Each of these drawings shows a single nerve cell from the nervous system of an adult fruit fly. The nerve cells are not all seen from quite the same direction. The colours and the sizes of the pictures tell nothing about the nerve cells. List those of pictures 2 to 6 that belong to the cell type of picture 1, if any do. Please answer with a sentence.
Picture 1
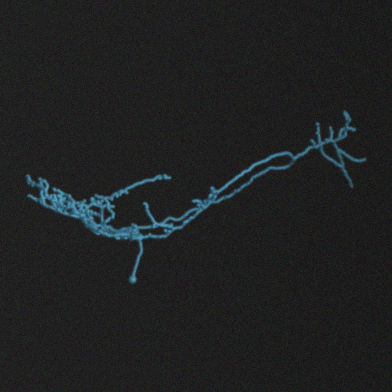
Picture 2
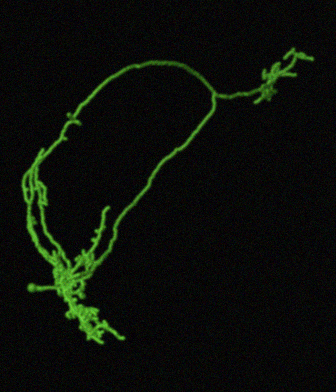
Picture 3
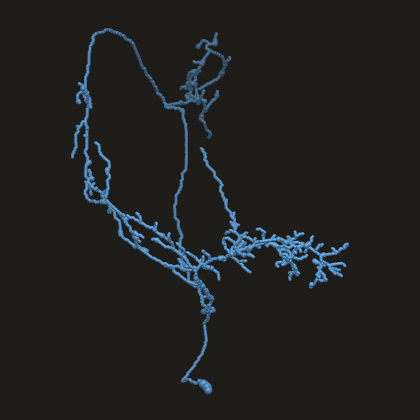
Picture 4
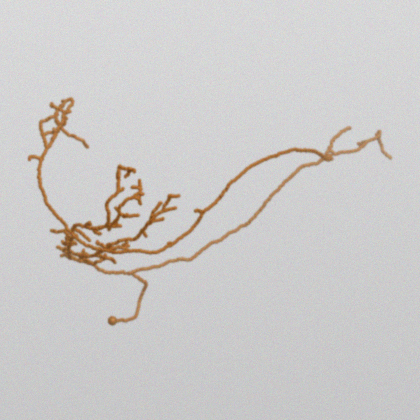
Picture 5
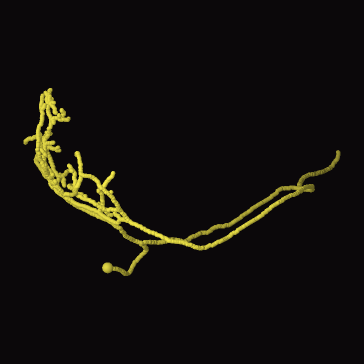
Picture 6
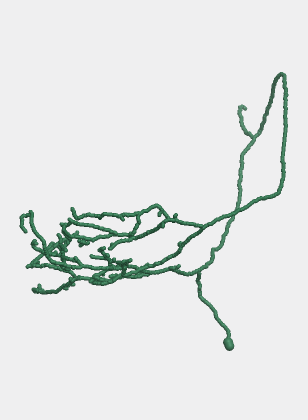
Picture 2 and picture 3 are of the same cell type.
